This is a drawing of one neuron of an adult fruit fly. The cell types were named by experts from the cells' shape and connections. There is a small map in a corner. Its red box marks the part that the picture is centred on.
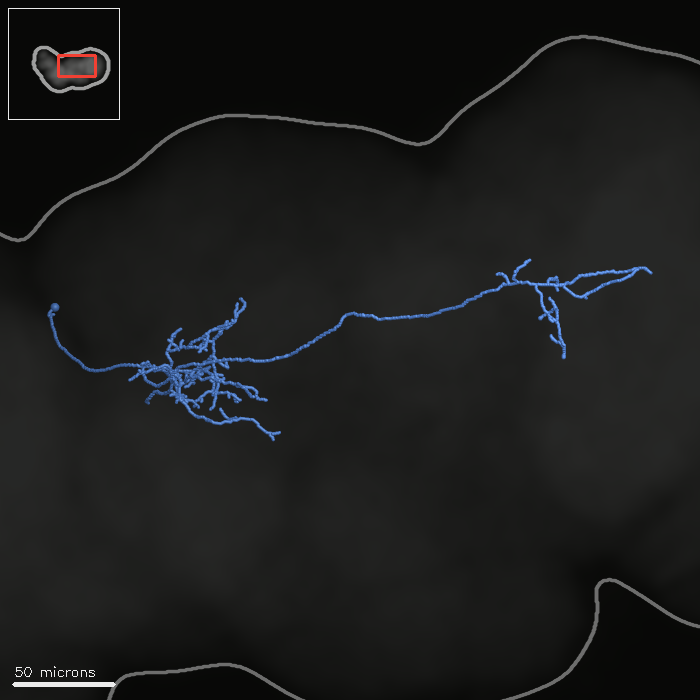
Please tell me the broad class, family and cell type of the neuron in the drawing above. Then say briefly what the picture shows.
It is a central-brain intrinsic neuron. The family is hemilineage LHl4_posterior. The cell type is PLP109. The cell body can be seen on the left of the picture. By the scale bar it is about 300 microns wide in this view.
